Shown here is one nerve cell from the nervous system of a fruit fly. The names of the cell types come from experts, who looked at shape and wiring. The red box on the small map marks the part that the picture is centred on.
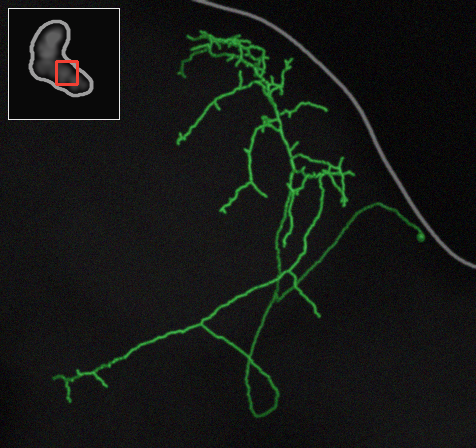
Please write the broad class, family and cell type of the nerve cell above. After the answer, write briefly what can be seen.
This is a nerve-cord intrinsic neuron. Its family is hemilineage 19B. The cell type is IN19B086. Its cell body lies on the right of the picture. The picture shows dozens of branch ends.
